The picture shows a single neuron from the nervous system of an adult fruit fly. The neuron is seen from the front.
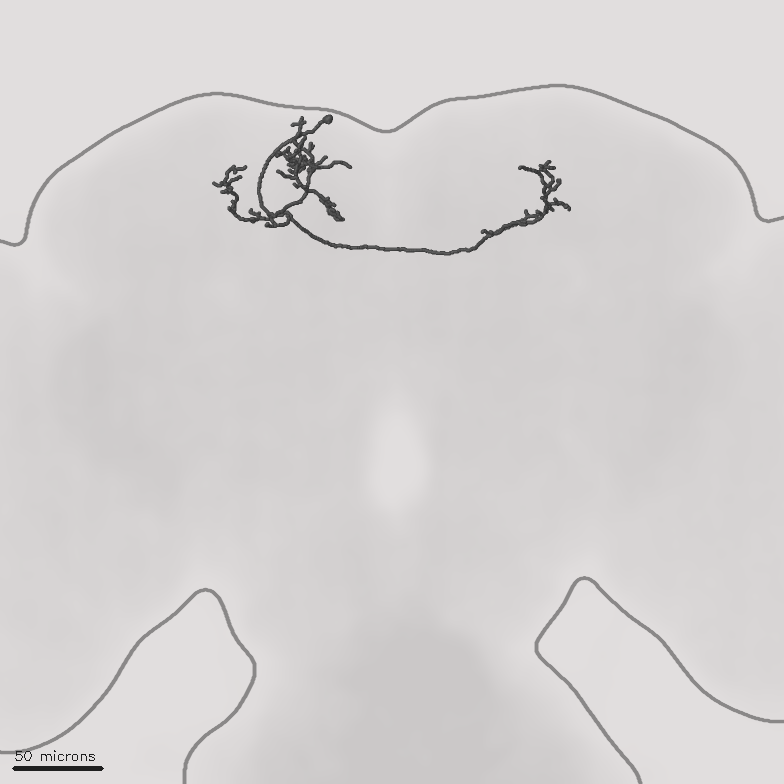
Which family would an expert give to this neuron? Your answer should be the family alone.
hemilineage SMPp&v1_posterior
